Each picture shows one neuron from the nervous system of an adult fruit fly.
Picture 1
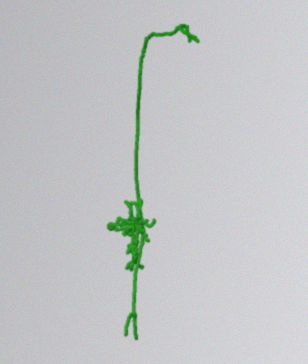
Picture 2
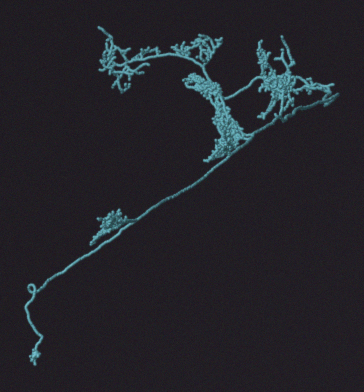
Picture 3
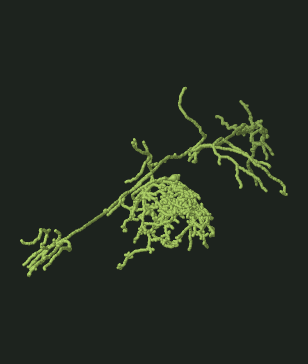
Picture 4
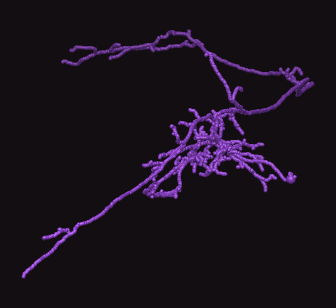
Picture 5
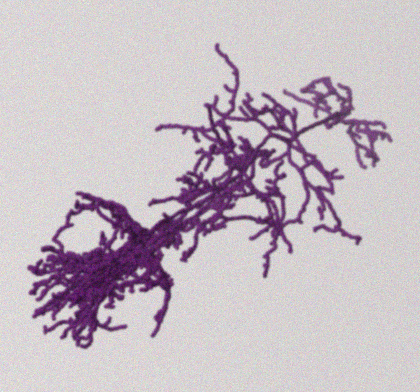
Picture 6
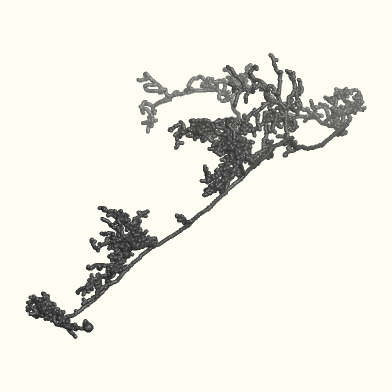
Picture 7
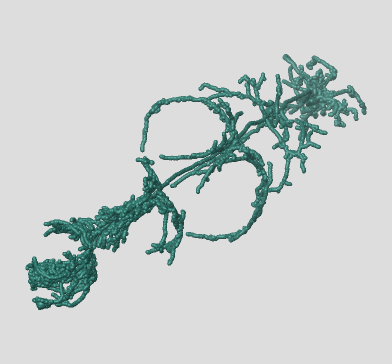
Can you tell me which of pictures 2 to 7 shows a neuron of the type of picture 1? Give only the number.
4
